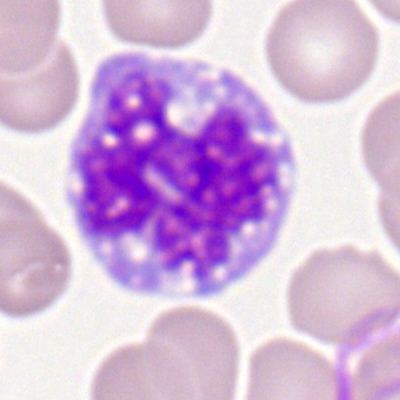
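Monocyte, stained human blood smear. Nuclear chromatin deep purple, coarsely clumped. Cytoplasm pale bluish-grey, without orange-red granules. Many small clear white spots scattered over cytoplasm and nucleus.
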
